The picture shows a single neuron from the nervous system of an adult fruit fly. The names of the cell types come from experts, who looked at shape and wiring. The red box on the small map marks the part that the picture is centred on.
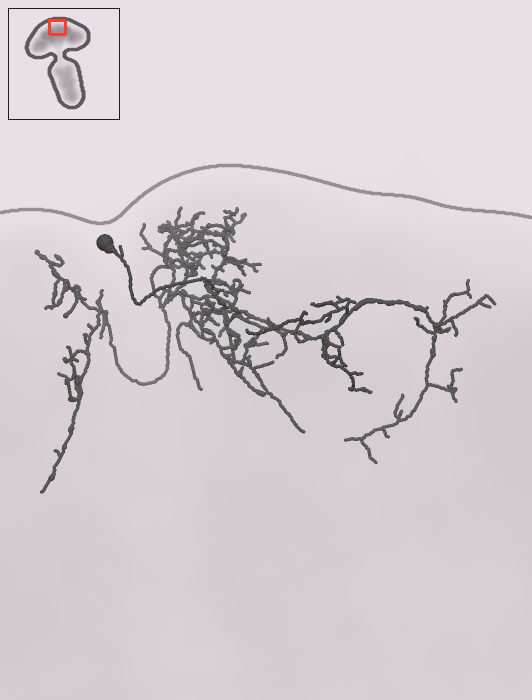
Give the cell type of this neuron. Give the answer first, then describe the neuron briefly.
It is of cell type SMP117_a. This is a central-brain intrinsic neuron. It is in the brain and does not reach the nerve cord. Dozens of branch ends can be seen.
